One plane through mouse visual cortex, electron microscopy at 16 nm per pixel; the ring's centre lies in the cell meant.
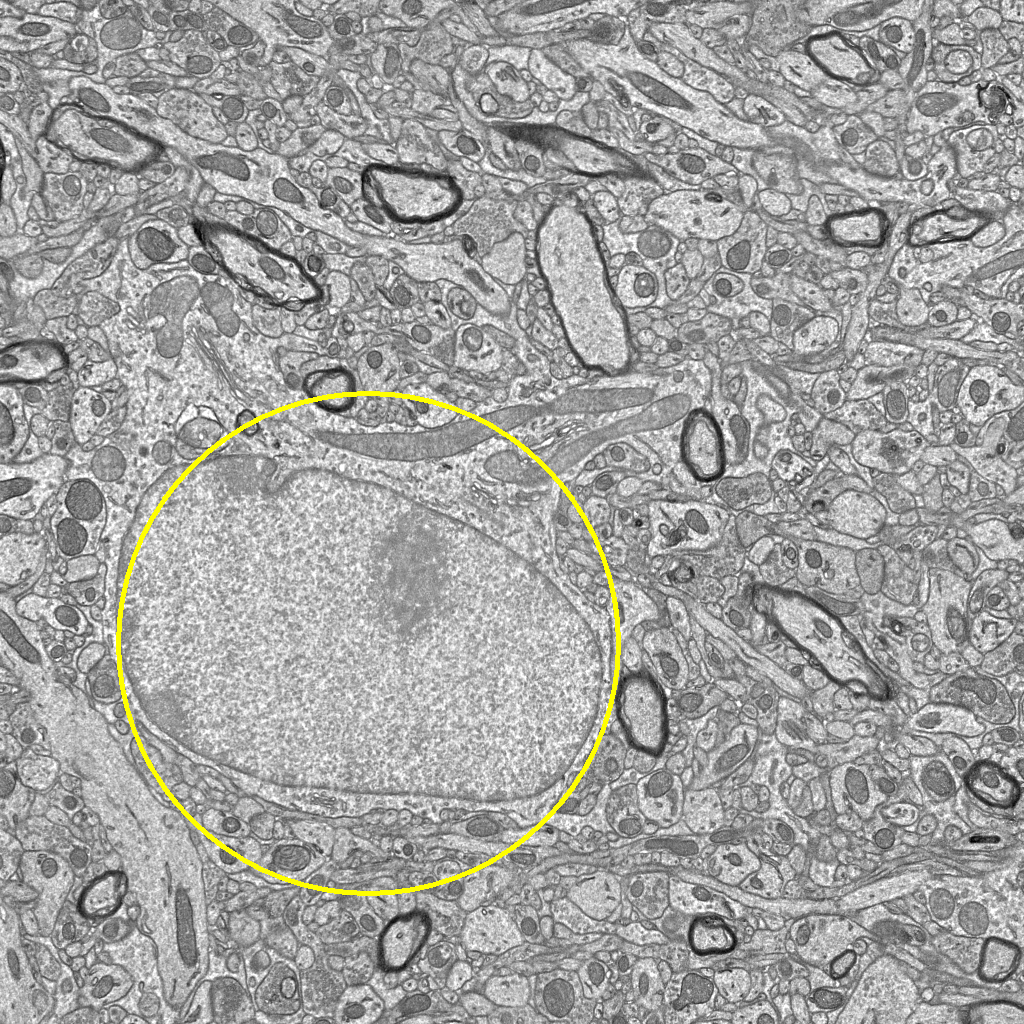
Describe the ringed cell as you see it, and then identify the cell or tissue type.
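I'd start with the nucleus, a large oval whose long axis runs roughly left to right. Its envelope is mostly smooth, with one small notch at the upper left. Darker chromatin patches lie against it at the upper left and lower left. There's also a darker, ill-defined patch slightly above and right of the nuclear centre. So, an astrocyte.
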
